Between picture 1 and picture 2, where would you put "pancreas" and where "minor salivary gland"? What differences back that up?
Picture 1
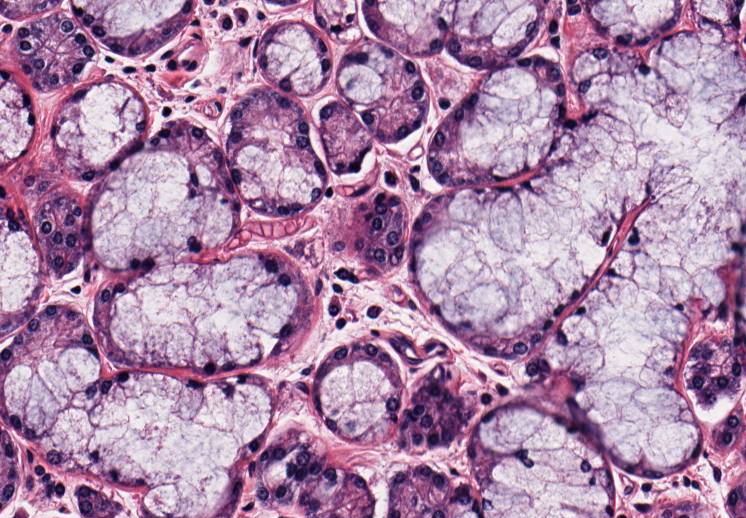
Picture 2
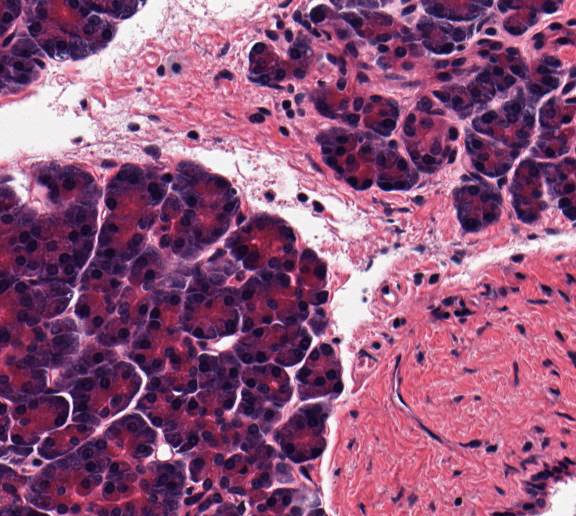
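Picture 1 is the minor salivary gland; picture 2 is the pancreas. In picture 1, rounded acini crowd the field with only thin strands of connective tissue between them. Most of them are mucous cells with pale, foamy cytoplasm, their dark nuclei flattened against the outer edge of each acinus. Small clusters of serous cells with purple granular cytoplasm and round nuclei are scattered among them, even near the centre. In picture 2, the small acini keep their nuclei toward the outer edge, with purple basal and pink-red apical cytoplasm.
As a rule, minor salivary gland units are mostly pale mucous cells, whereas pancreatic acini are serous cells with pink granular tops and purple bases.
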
